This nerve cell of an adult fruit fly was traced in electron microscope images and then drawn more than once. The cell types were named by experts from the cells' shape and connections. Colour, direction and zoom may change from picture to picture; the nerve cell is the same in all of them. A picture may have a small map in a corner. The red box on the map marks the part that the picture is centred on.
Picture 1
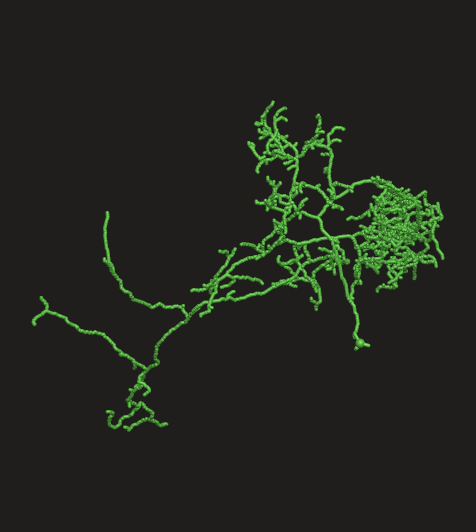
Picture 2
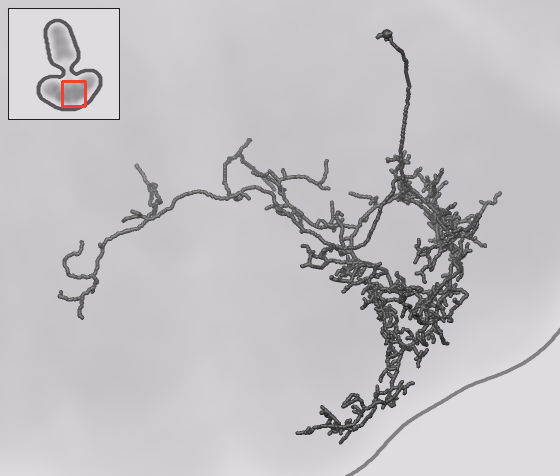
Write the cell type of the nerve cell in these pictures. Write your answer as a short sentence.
The cell type is AVLP715m.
